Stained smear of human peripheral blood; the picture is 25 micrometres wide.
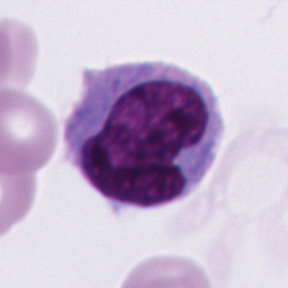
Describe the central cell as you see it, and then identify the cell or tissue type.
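The nucleus is folded, and a deep notch cuts into it from the right side. Its chromatin is lacy, with darker clumps scattered through it. No nucleoli are visible. The cytoplasm contains no coarse granules. The cell is a monocyte.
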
